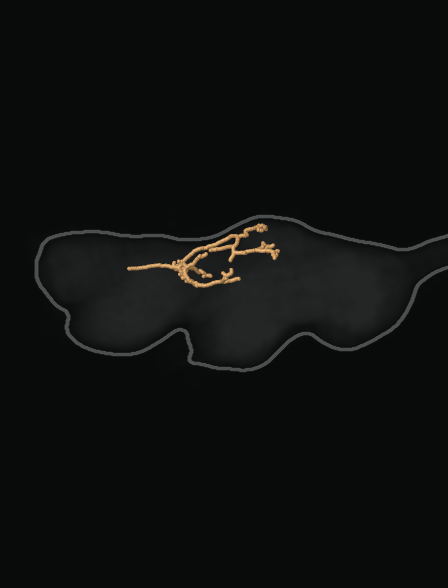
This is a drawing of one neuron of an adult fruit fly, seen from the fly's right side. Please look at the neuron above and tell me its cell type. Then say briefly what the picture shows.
Its cell type is IN03B091. Its broad class is nerve-cord intrinsic neuron. The drawing shows no cell body. In this view it is wider than it is tall.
